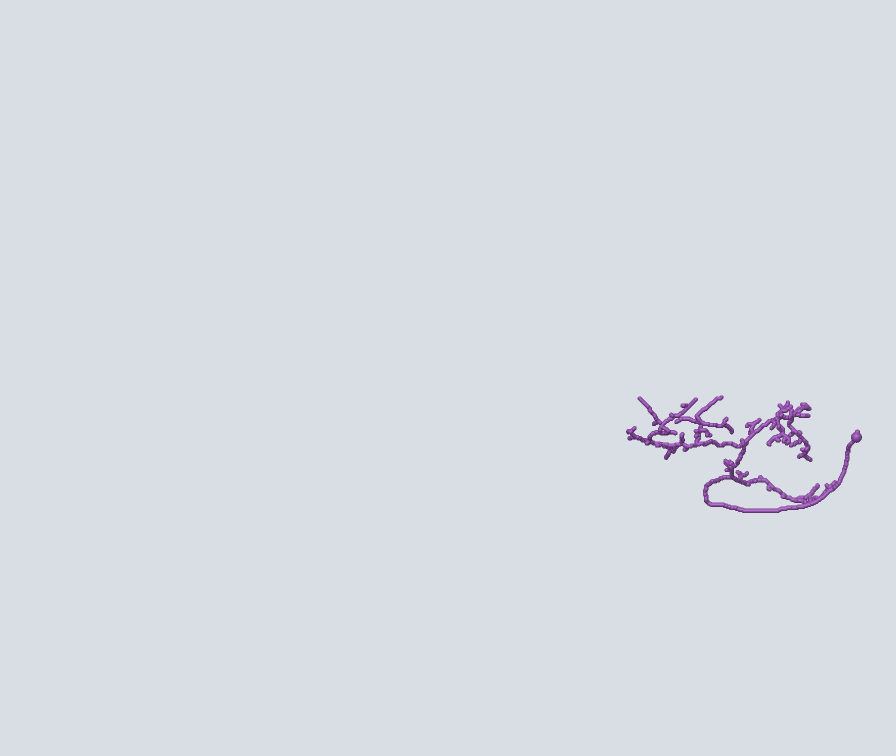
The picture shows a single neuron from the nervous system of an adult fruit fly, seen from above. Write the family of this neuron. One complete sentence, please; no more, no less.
Family hemilineage LHp2 is the one that contains this neuron.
